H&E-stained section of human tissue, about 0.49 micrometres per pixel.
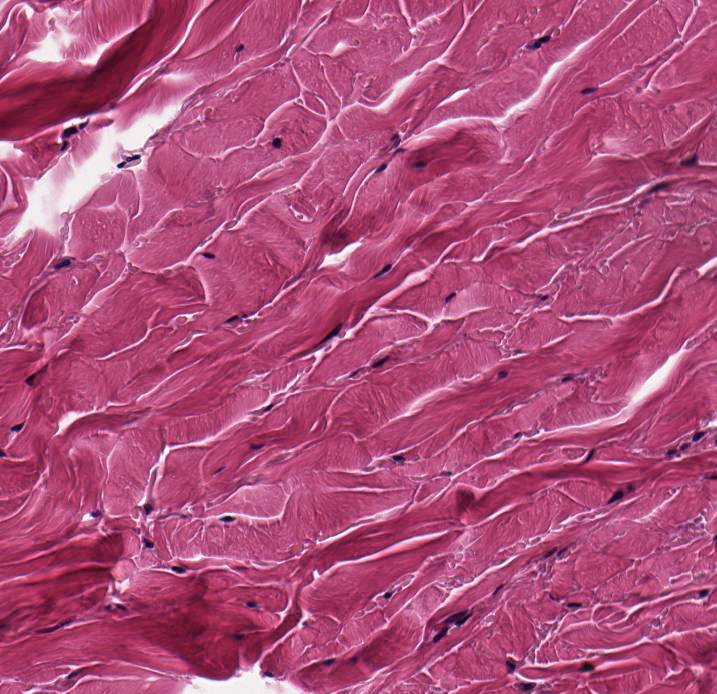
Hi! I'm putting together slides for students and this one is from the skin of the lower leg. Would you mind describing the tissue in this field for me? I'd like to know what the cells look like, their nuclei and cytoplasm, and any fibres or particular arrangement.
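The fibre cytoplasm is stained deep pink and has a finely fibrillar texture. Nuclei are small, dark and elongated along the fibre length. Most nuclei sit at the fibre edges rather than centrally. Fibres staining darker red lie at upper left and lower left.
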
